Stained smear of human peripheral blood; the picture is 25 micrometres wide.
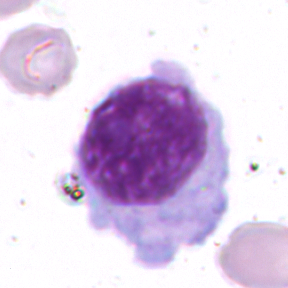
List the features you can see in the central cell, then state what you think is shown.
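Nucleus shape comes first: round to slightly oval, with a smooth outline and no indentation. Its position is off-centre, toward the upper left of the cell. The cytoplasm rim is wider below and to the right of the nucleus than above and to the left, and it shows no granules. This is a plasma cell.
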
